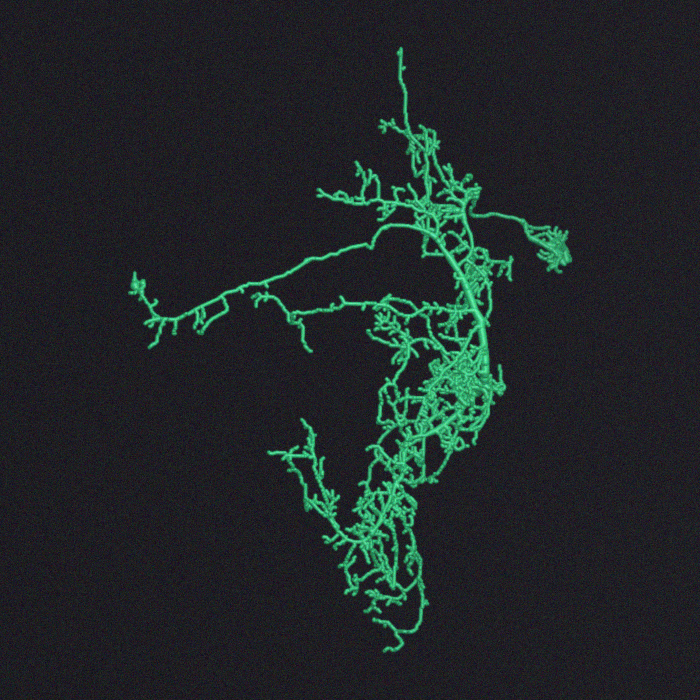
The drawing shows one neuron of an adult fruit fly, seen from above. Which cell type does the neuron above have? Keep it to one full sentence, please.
The neuron is categorized under cell type IN03B005.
